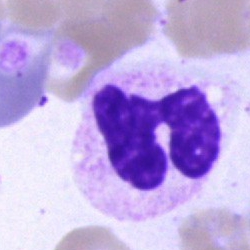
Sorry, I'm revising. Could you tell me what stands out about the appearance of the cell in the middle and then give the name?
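Two large nuclear lobes, joined across the top. Chromatin dark purple, coarsely clumped. Abundant pale pink cytoplasm around the nucleus, fine lilac granules scattered through it. Result: segmented neutrophil.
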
